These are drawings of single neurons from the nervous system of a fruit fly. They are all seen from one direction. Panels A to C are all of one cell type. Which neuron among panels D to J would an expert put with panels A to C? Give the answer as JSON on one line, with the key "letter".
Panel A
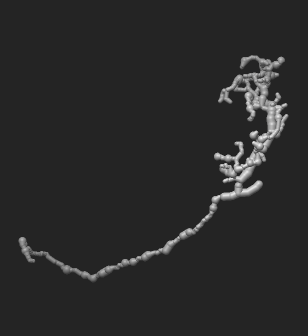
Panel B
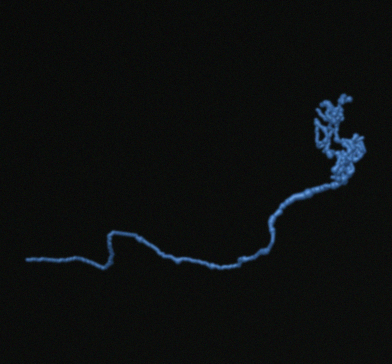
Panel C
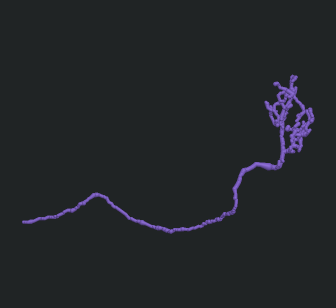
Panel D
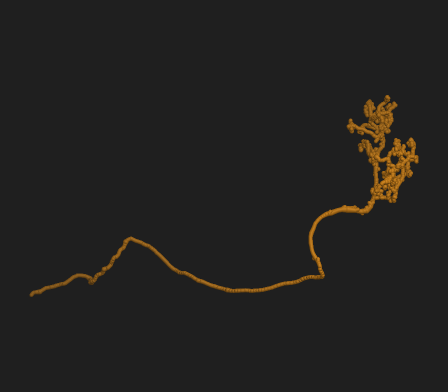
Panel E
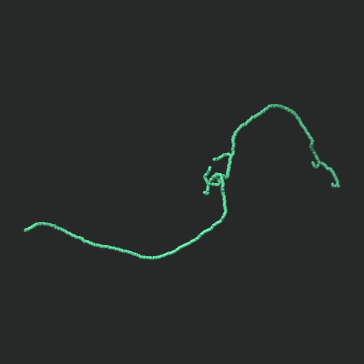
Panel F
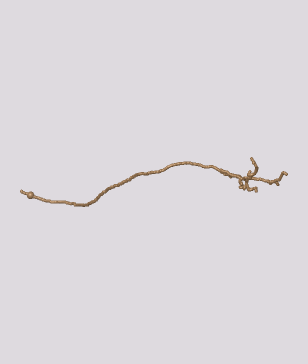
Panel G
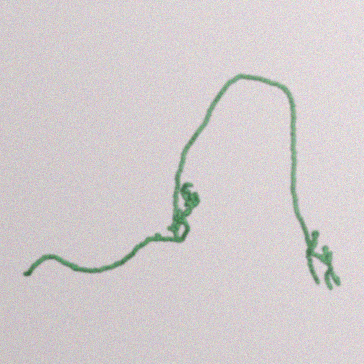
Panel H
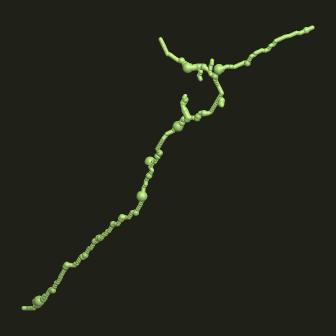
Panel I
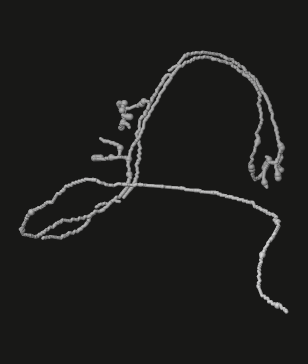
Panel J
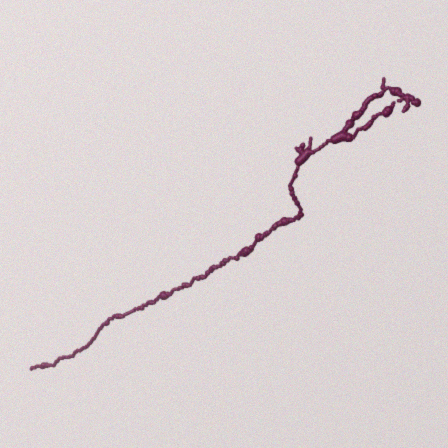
{"letter": "D"}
